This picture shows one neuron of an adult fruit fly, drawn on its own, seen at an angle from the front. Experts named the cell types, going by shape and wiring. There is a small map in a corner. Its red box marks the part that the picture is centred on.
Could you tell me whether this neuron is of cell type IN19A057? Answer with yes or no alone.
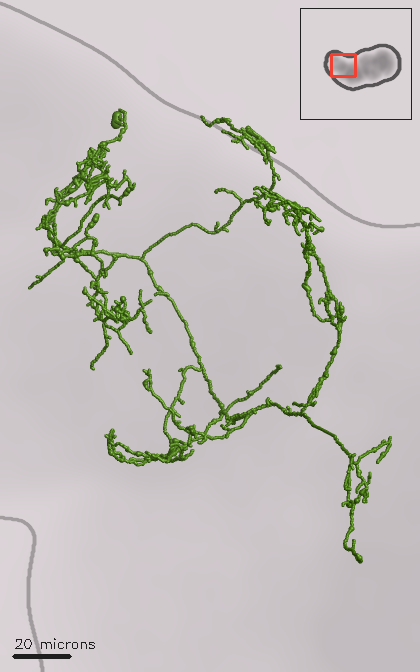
yes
